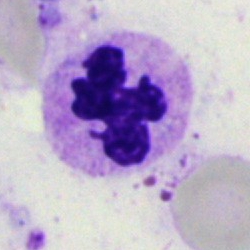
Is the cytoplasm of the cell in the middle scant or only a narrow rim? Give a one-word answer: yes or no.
No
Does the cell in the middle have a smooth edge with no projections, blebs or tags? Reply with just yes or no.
Yes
